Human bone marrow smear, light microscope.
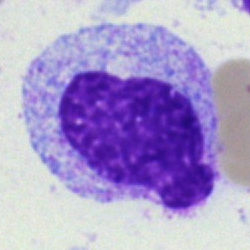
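Myelocyte, the cell at the centre of this stained bone marrow smear. First, the nucleus extends nearly to the lower right edge, leaving a wider band of cytoplasm at the upper left. Second, the chromatin is dark purple and mottled, with small paler spots scattered through it. Third, the cytoplasm is abundant and pale greyish-blue. Finally, many fine pinkish-purple granules are sprinkled through that cytoplasm.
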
